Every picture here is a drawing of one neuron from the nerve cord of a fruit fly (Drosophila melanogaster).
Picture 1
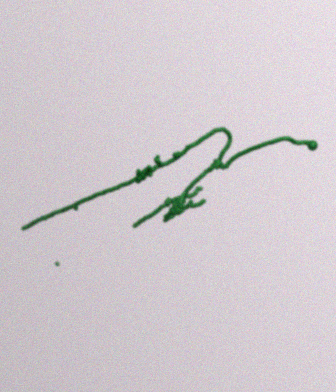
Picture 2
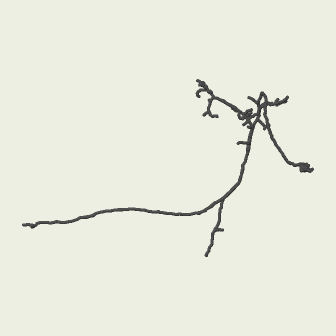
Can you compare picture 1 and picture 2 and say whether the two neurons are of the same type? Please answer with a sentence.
They are of different cell types.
